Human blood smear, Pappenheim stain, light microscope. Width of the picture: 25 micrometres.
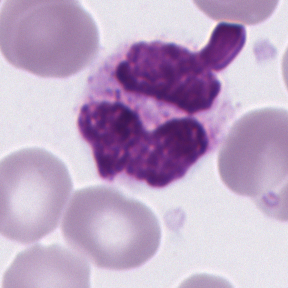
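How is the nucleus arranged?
It is split into several separate lobes, not one mass.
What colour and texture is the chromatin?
Dark purple and coarsely clumped.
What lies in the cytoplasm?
Fine pinkish-violet granules, scattered throughout.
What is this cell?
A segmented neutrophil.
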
